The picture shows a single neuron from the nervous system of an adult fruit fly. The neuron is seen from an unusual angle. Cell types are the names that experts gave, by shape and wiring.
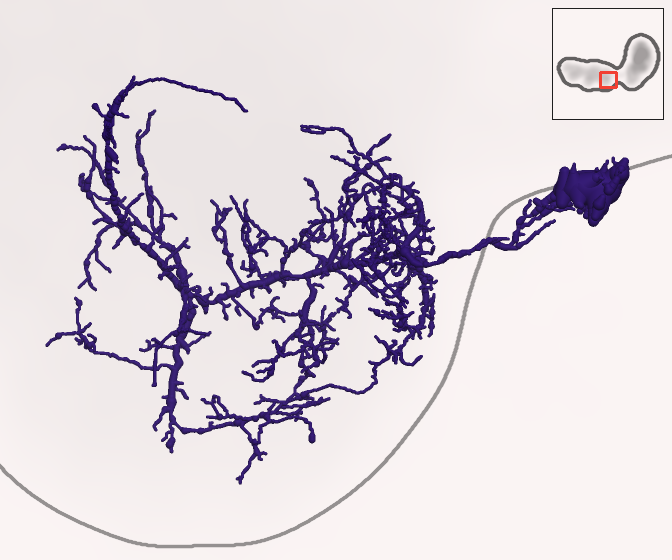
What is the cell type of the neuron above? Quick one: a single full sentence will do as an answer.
The neuron has Ti extensor MN as its cell type.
